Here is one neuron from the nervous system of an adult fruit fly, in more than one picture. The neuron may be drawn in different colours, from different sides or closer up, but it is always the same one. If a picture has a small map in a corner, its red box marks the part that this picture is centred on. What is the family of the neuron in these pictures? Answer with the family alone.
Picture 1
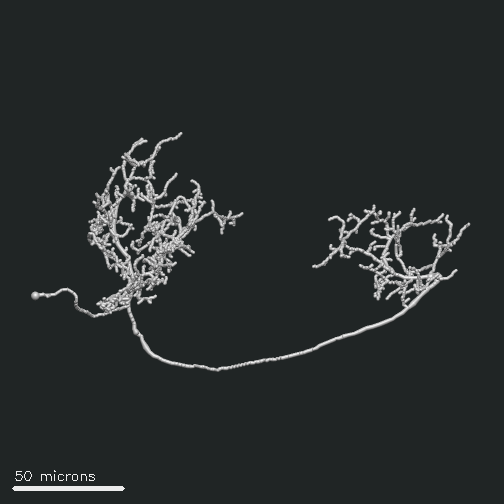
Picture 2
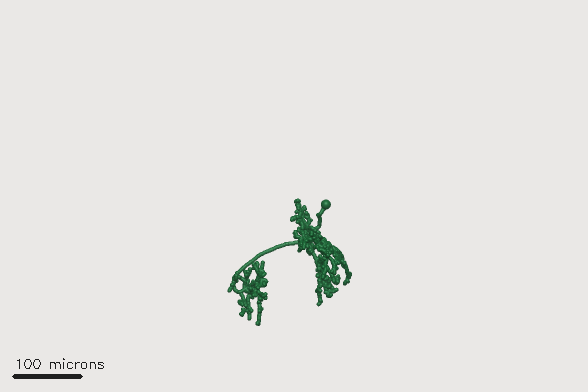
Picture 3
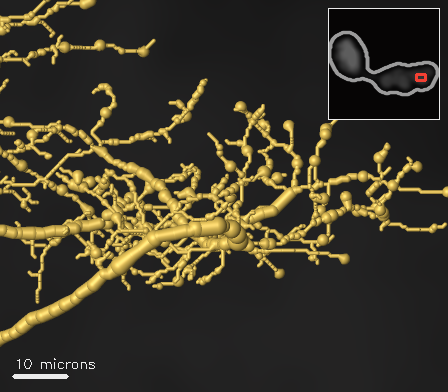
hemilineage 01A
